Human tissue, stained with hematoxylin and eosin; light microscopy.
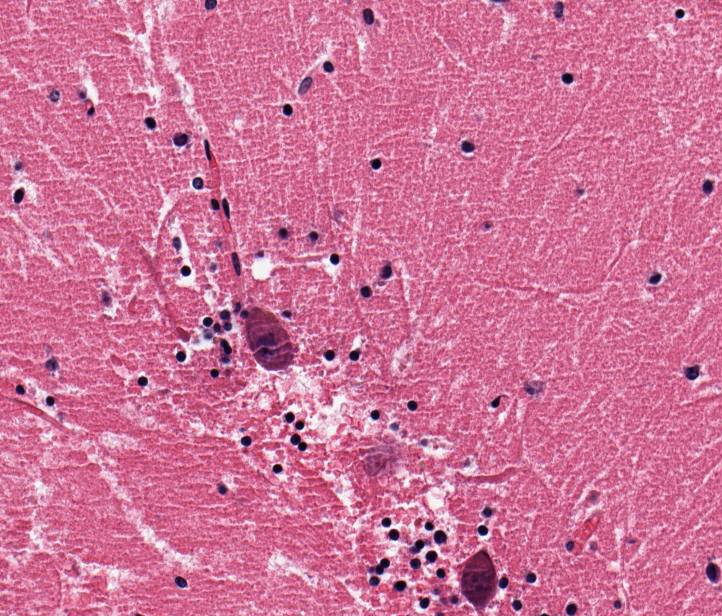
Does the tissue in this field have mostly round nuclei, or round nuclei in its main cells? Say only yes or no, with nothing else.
Yes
